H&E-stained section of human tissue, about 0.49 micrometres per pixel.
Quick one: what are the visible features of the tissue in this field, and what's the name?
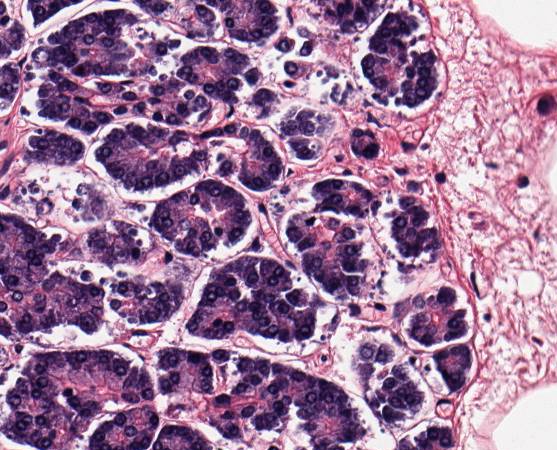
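Most of the field, from the left edge across the centre, is rounded clusters of cells split up by thin pink fibrous septa. Those cells have deeply purple cytoplasm that looks granular, and their nuclei are small, round, darkly stained and fairly uniform in size. Several clusters show narrow, irregular central clefts instead of wide open lumens. This is pancreas.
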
